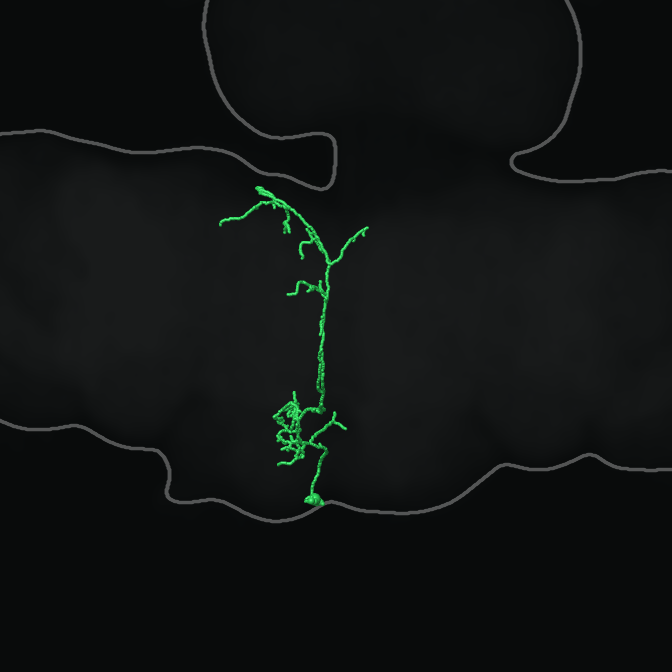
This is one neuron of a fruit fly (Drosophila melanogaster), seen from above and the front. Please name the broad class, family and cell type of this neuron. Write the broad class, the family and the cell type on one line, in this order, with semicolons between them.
central-brain intrinsic neuron; hemilineage TRdm; SMP741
